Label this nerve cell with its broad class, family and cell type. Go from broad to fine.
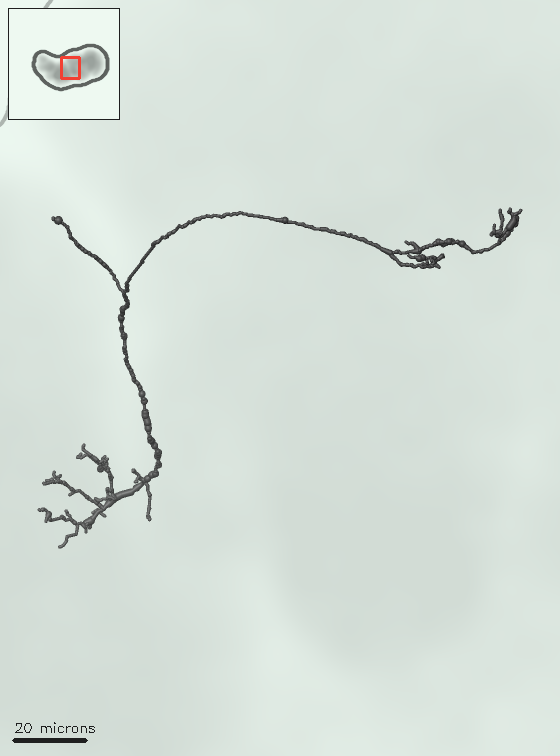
visual projection neuron; hemilineage VPNd2; LC10a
